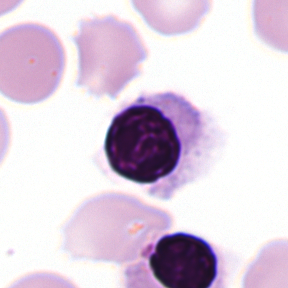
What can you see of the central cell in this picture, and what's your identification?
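The central cell has its nucleus placed toward the left side, and no nucleolus can be made out in that nucleus. The cytoplasmic margin is ragged and irregular rather than smooth, and the cytoplasm lacks coarse granules. The cell is a normoblast.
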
